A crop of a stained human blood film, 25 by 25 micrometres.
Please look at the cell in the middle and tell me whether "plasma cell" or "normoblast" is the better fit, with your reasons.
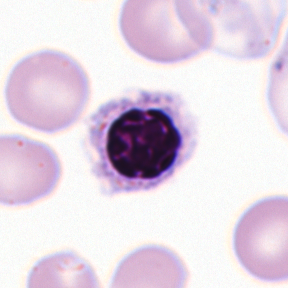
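This one is a normoblast. Look at the cytoplasm: it is pale greyish-lilac, forming only a narrow rim around the nucleus.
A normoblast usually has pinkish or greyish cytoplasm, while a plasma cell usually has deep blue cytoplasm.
The greyish tone here fits the normoblast rather than the deep blue of a plasma cell. The nucleus also fills most of the cell, with dark purple, coarsely clumped chromatin.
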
